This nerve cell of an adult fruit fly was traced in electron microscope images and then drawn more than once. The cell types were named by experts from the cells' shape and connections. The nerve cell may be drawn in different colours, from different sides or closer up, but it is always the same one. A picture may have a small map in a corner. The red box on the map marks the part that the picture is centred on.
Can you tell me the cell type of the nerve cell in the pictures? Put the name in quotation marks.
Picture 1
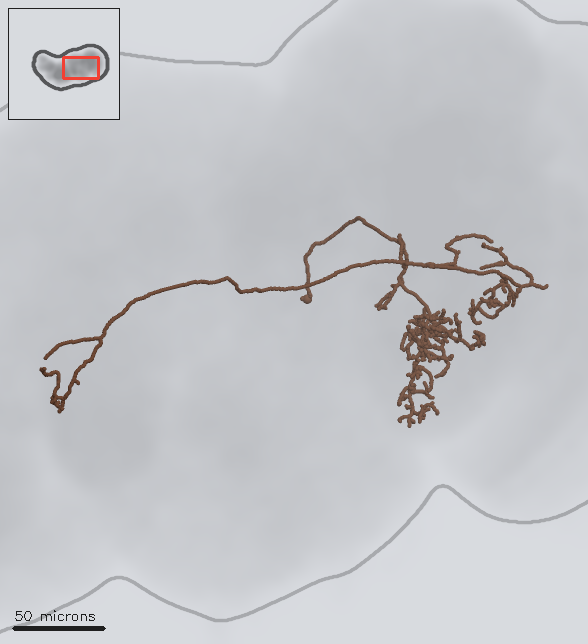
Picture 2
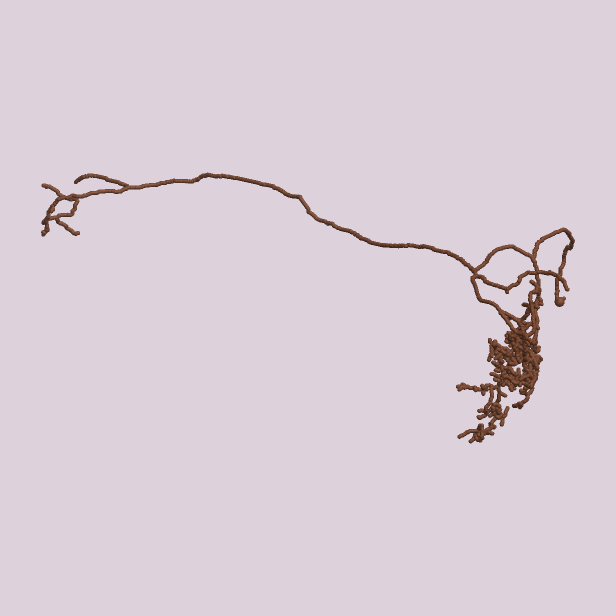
"CB1044"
